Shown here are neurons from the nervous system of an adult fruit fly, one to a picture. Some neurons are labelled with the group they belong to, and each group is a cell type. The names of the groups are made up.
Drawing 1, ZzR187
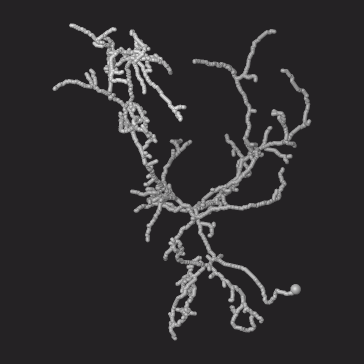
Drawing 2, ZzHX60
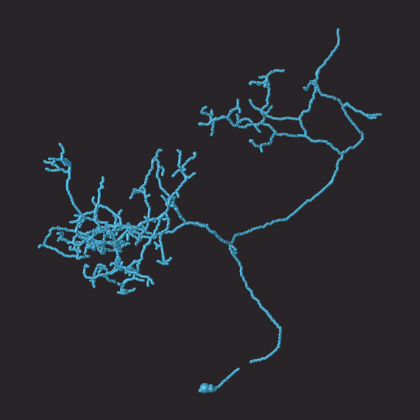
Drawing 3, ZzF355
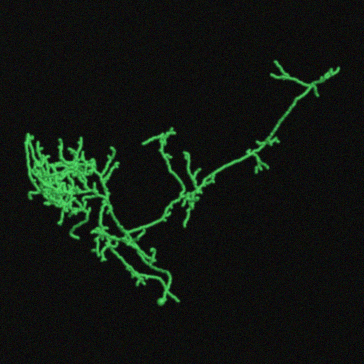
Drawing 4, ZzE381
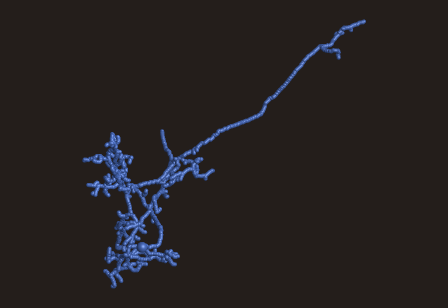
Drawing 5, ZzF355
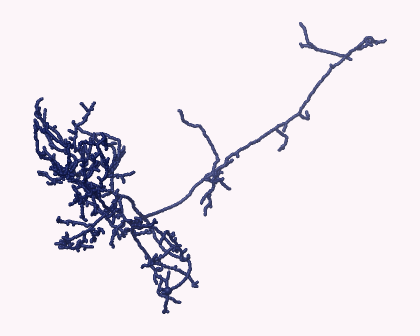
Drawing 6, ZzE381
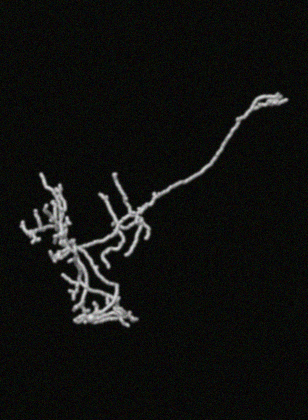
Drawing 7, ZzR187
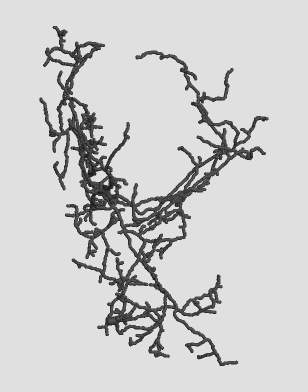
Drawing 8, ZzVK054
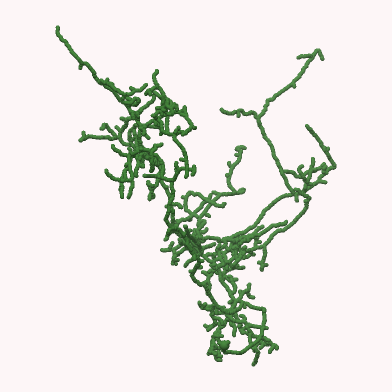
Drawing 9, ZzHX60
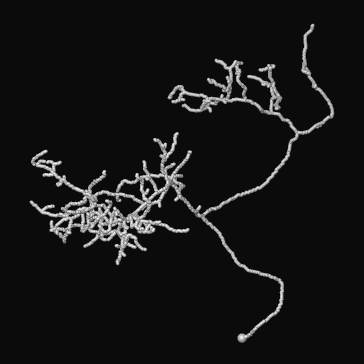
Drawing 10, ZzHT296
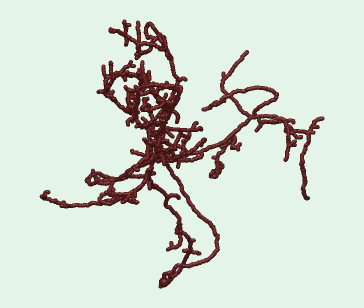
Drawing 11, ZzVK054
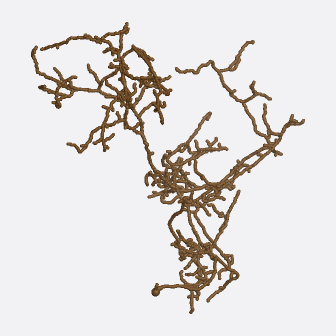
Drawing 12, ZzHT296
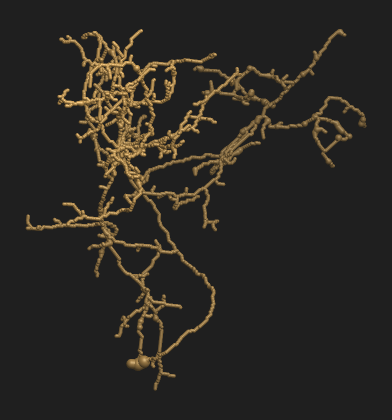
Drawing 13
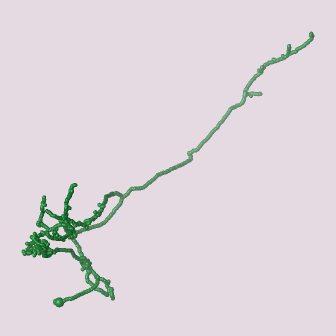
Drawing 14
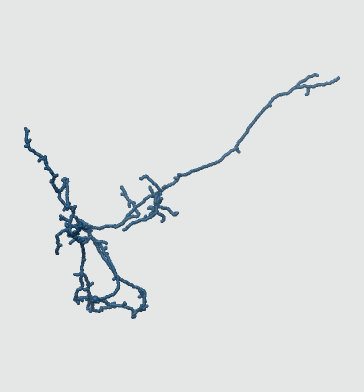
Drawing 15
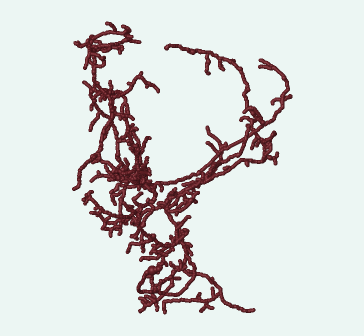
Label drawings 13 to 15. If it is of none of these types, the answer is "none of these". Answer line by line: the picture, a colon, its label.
13: none of these
14: ZzE381
15: ZzR187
